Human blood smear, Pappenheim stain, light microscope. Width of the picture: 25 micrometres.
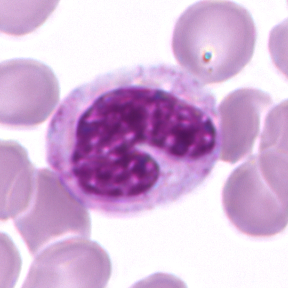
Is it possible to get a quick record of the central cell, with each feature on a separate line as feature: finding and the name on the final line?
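Nucleus: kidney-shaped, deep notch opening lower right
Chromatin: coarsely clumped, dark patches, paler gaps
Cytoplasm: pale pinkish-lilac
Granules: fine, pinkish, scattered
Name: band neutrophil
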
